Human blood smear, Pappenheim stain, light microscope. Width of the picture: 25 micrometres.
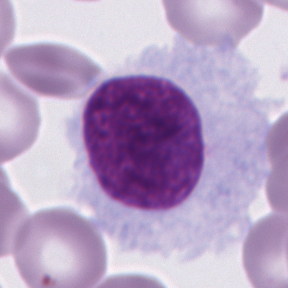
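Hairy cell at the centre of a stained smear of human peripheral blood. Notice how ragged the border is, with many fine hair-like projections all around it. The nucleus is round to oval, smoothly outlined, with no indentation. Its cytoplasm is pale greyish-blue, and you will find no granules in it.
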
